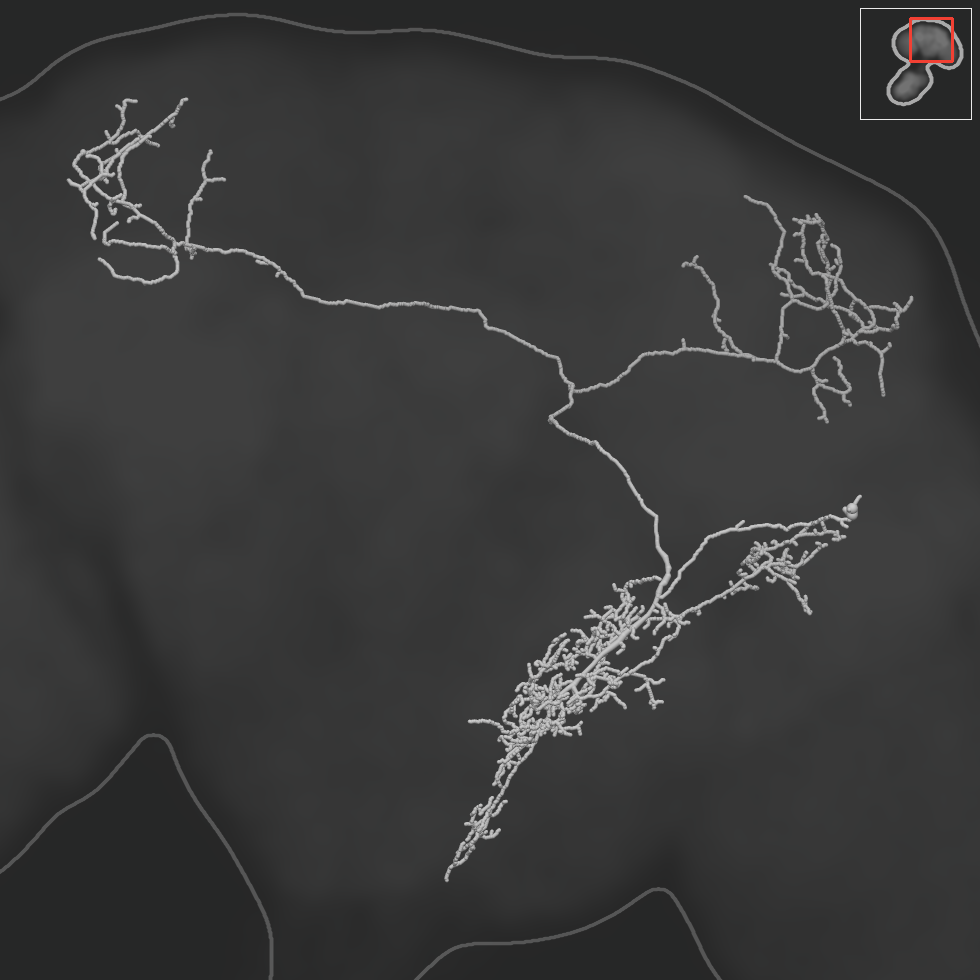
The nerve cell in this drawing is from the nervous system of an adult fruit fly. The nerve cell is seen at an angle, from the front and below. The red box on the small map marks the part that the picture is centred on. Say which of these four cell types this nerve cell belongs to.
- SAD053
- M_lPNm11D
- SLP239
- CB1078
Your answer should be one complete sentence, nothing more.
It is the cell type SLP239 to which this nerve cell belongs.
